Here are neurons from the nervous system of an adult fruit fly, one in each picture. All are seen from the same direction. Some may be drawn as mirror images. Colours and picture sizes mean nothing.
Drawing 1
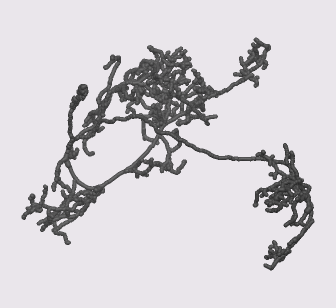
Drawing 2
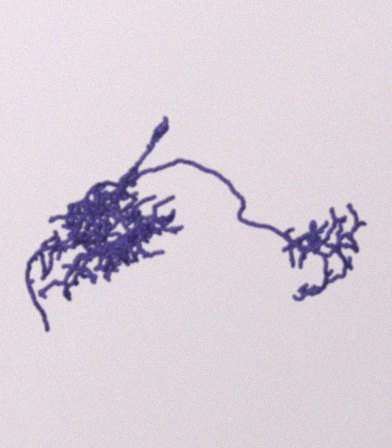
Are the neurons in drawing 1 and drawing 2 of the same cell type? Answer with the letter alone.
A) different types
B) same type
B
